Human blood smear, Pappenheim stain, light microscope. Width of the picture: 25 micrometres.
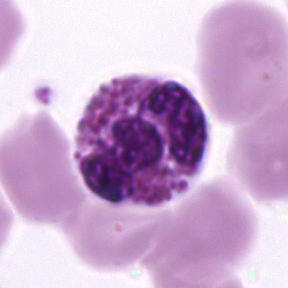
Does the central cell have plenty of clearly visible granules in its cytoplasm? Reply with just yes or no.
Yes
